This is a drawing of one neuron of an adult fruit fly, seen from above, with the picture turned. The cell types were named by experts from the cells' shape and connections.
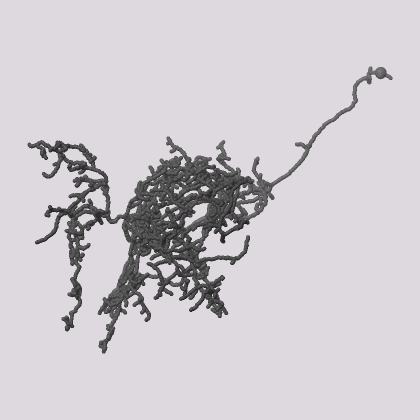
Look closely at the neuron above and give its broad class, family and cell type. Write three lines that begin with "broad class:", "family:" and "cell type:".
broad class: central-brain intrinsic neuron
family: hemilineage SMPpv2_dorsal
cell type: SMP251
